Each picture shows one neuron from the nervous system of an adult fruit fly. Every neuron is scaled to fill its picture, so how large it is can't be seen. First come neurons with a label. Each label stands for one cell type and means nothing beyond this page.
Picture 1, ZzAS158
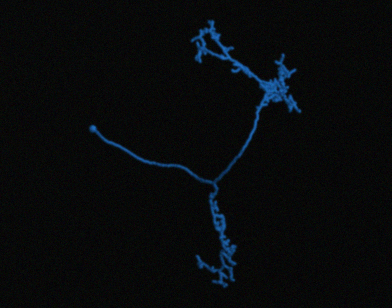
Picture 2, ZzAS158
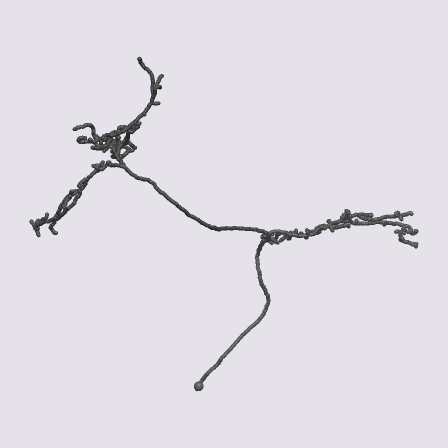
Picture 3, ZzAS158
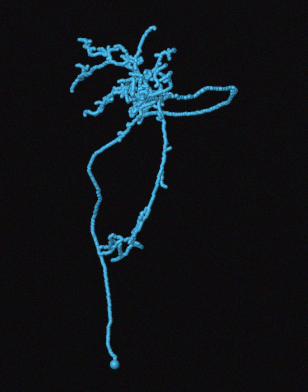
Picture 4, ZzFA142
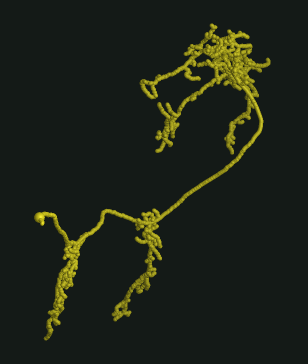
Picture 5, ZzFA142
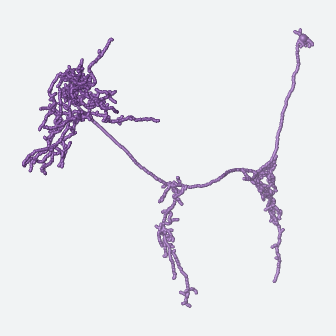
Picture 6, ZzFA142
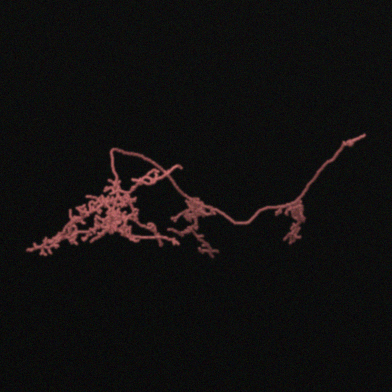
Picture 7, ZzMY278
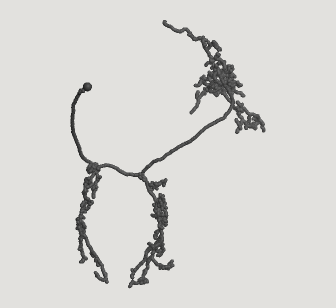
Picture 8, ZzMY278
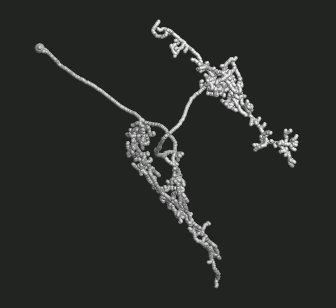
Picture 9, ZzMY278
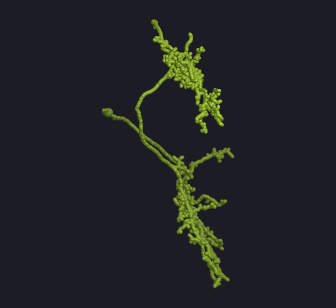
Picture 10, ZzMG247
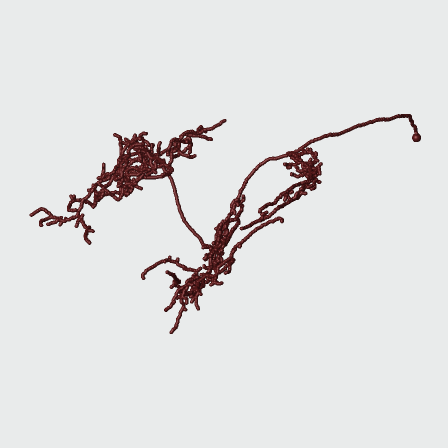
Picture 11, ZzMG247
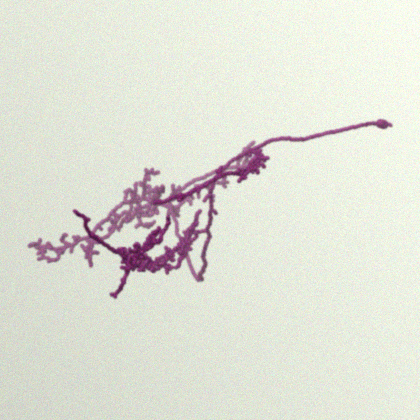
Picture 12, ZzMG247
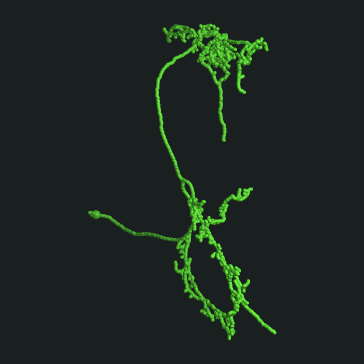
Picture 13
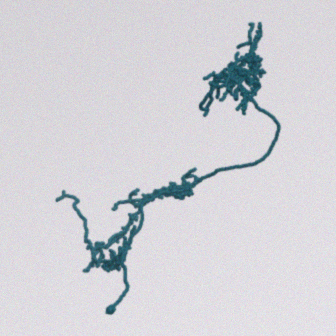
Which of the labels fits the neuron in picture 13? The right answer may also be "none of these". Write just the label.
ZzMG247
